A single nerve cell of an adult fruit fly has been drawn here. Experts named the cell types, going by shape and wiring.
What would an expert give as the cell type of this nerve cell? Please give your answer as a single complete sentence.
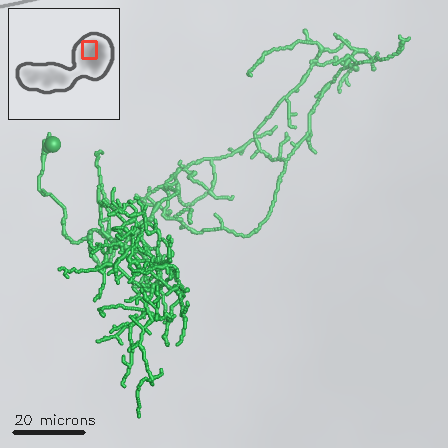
This nerve cell is recognized as the cell type LoVP58.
